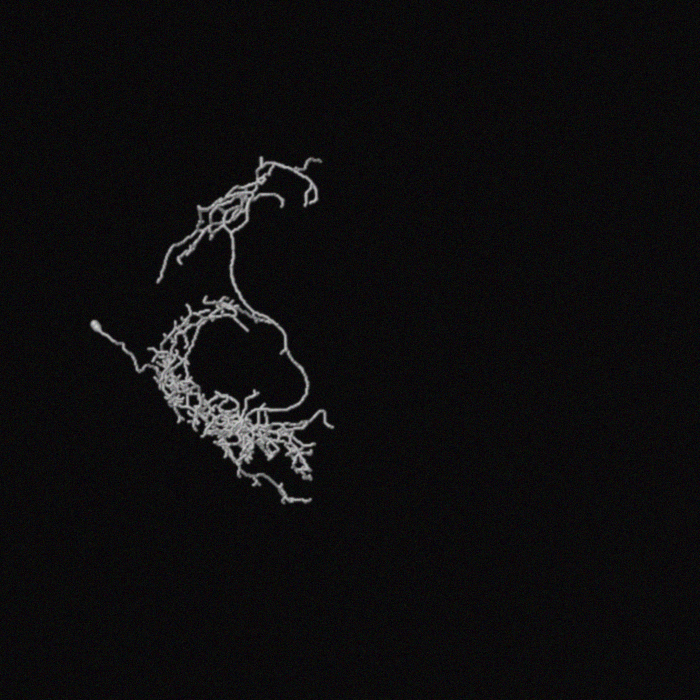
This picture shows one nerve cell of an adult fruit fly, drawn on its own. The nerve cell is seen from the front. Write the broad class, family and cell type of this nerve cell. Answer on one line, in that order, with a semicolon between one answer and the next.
nerve-cord intrinsic neuron; hemilineage 17A; IN17A084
